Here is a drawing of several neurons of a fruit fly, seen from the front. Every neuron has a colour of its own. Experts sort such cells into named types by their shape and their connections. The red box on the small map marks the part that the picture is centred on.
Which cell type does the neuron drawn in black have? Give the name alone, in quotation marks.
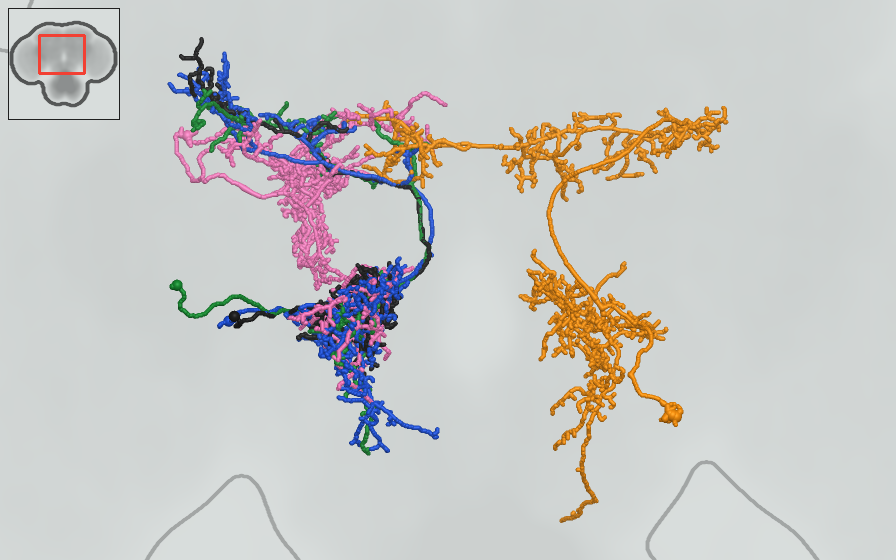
"VES032"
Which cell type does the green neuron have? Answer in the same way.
"VES033"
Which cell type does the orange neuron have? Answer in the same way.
"IB012"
